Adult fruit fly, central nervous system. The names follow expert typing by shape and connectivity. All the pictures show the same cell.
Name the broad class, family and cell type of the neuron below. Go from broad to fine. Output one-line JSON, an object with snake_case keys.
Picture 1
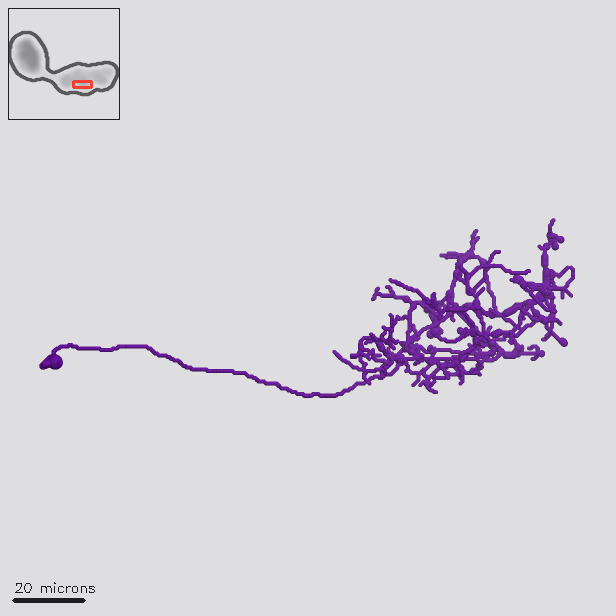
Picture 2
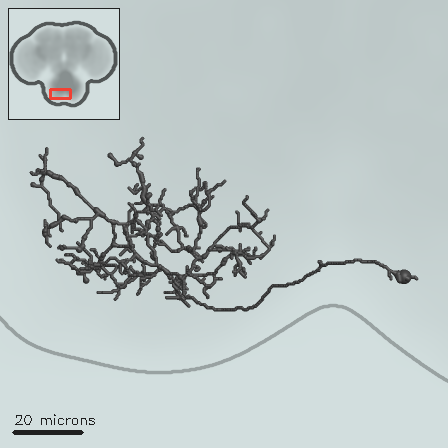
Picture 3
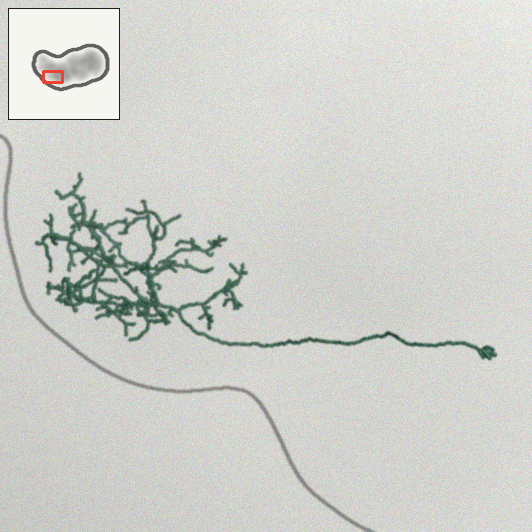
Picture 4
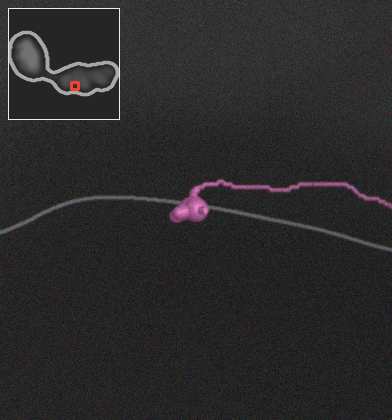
{"broad_class": "nerve-cord intrinsic neuron", "family": "hemilineage 13B", "cell_type": "IN13B050"}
